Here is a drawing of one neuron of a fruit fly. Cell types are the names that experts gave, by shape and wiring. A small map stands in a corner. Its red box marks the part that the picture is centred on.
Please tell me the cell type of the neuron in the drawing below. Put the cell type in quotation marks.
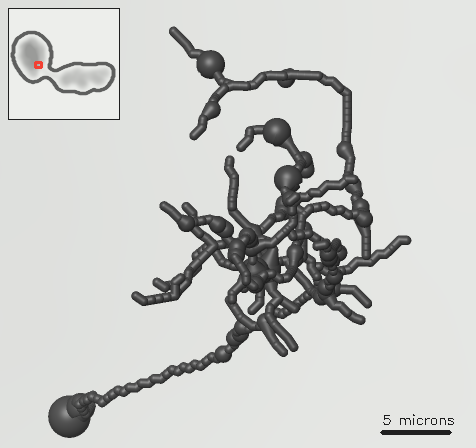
"Cm1"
